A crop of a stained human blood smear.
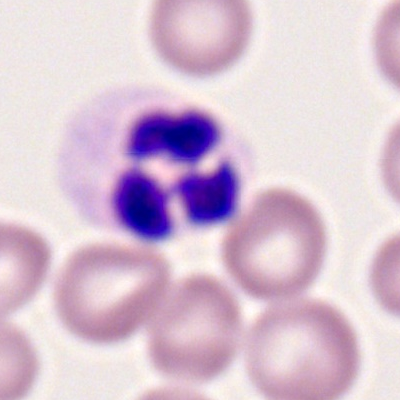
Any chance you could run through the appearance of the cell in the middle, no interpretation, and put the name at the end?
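First, the outline is roughly round, its edge faint and smooth. Next, the nucleus falls into three separate lobes grouped around a pale centre. Its chromatin is dense and dark purple throughout. Last, the cytoplasm is plentiful and pale pinkish-lilac. This is a segmented neutrophil.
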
